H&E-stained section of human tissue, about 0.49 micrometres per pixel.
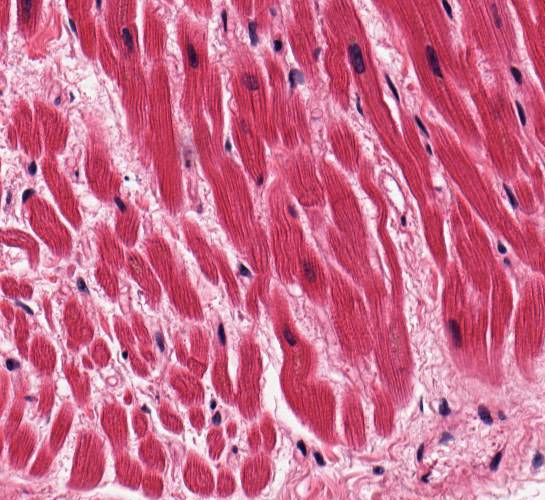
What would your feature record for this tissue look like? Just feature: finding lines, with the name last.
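Plane of section: fibres cut lengthwise in the upper and right part, cut across as rounded profiles in the lower left
Branching: lengthwise fibres branch and join neighbouring fibres
Cytoplasm: deep pink-red with eosin
Fat cells: none in the field
Name: atrial appendage of the heart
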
